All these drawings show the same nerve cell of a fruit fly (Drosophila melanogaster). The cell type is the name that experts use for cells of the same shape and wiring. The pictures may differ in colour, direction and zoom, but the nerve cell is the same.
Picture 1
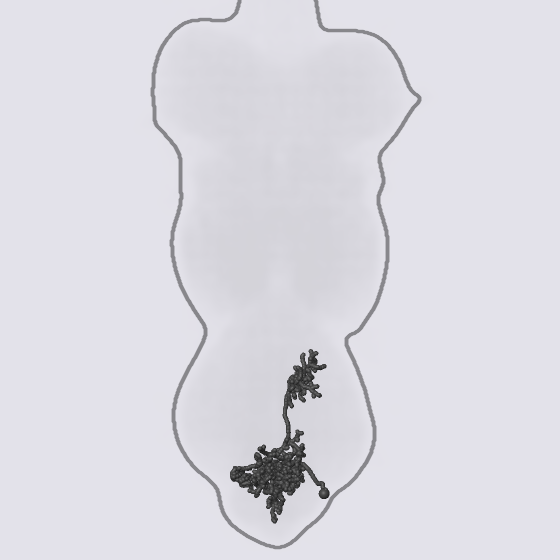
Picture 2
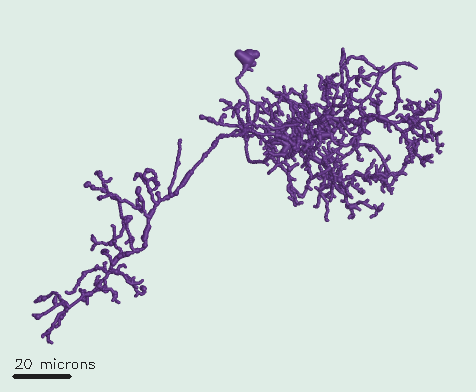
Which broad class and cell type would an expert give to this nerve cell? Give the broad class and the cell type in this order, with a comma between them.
nerve-cord intrinsic neuron, INXXX215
